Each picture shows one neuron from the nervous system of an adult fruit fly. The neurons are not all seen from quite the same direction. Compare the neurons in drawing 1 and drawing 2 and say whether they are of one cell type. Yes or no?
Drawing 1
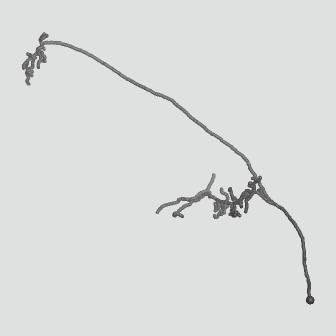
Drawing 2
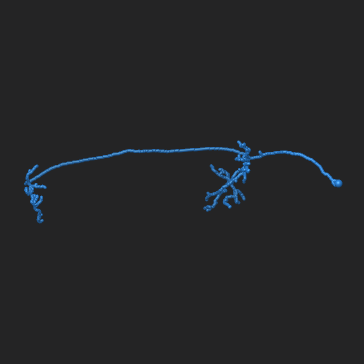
yes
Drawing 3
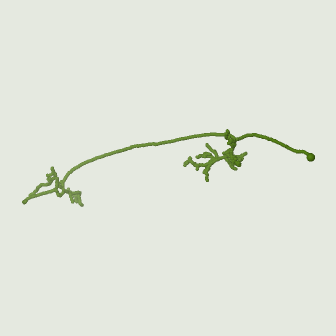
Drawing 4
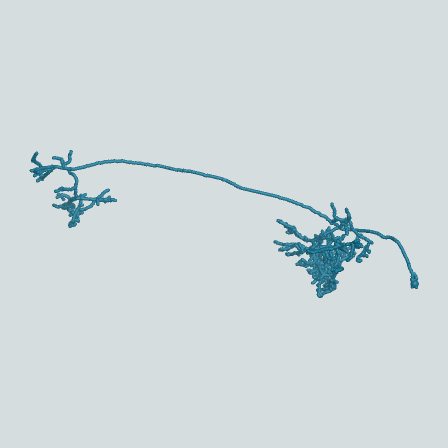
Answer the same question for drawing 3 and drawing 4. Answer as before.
no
